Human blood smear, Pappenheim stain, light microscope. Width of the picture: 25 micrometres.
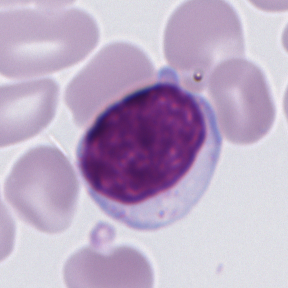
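Large granular lymphocyte in a stained peripheral blood smear. The nucleus lies off-centre, displaced toward the upper left of the cell, and no distinct nucleolus is visible within it. The cytoplasm contains no coarse granules. A small, rounded, pale bleb protrudes from the top edge of the cell.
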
